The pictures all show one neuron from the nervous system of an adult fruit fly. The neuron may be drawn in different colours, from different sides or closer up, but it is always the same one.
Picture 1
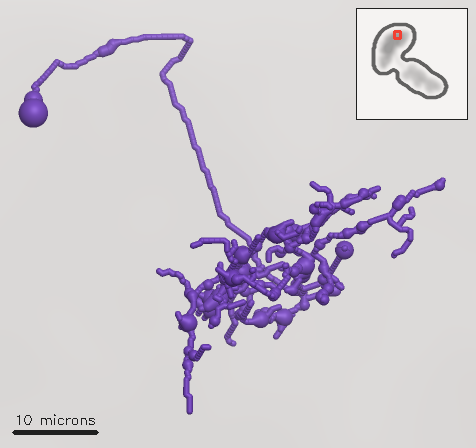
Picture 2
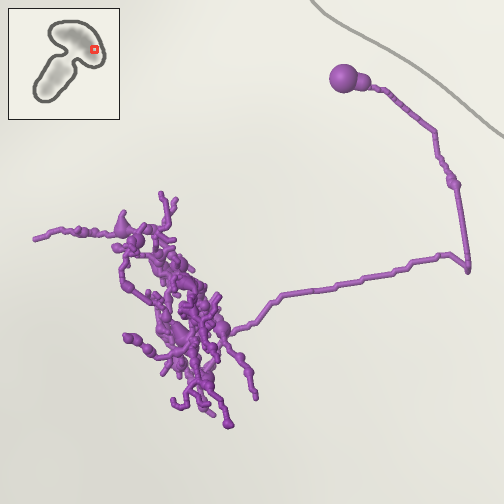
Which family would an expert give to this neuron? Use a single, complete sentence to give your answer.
The neuron here is of family Cm.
